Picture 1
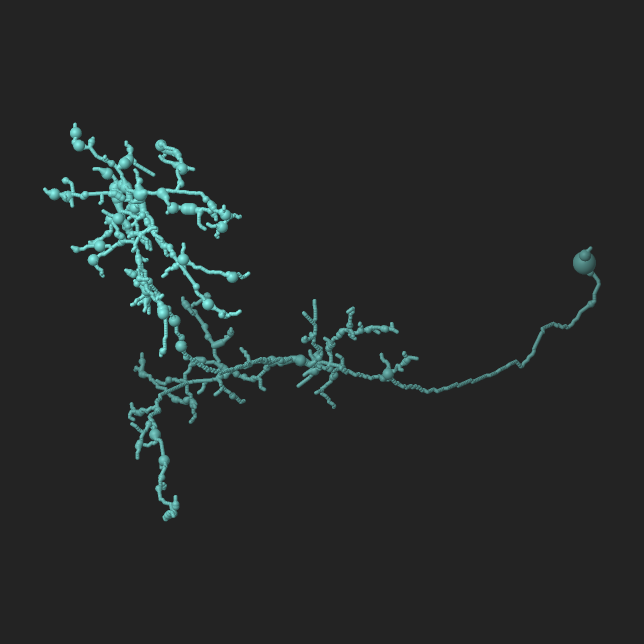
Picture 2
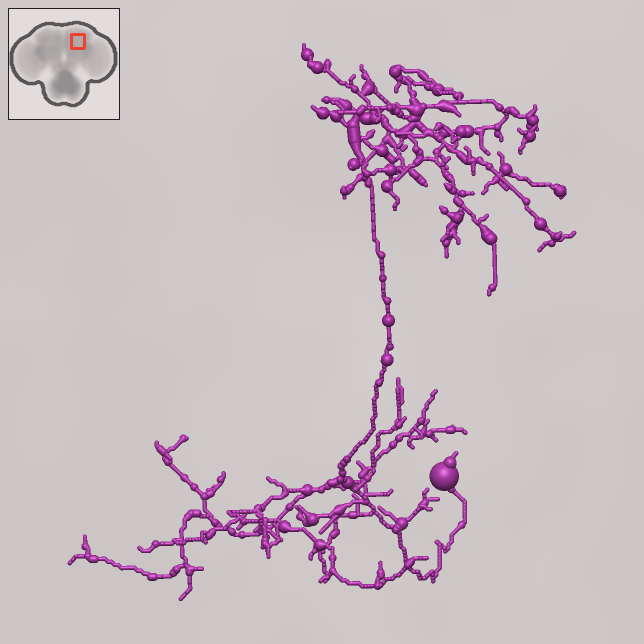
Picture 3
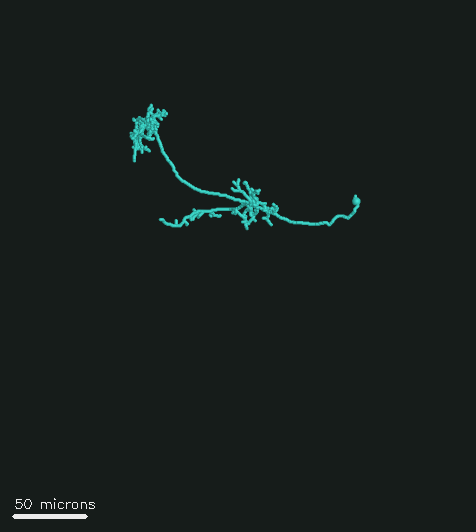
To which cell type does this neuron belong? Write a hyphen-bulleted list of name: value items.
- cell type: AOTU060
